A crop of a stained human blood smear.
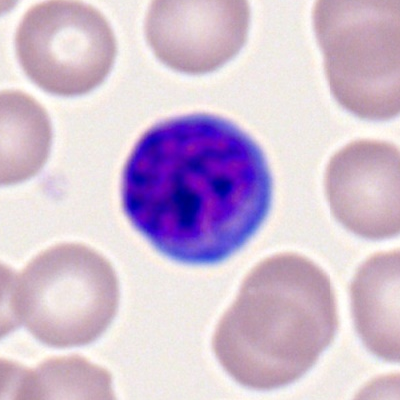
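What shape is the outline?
Round, and smooth all the way around.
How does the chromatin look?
Dark purple and coarsely clumped.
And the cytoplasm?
Just a thin blue rim, clearest along the lower edge, with no granules visible.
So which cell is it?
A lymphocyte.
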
